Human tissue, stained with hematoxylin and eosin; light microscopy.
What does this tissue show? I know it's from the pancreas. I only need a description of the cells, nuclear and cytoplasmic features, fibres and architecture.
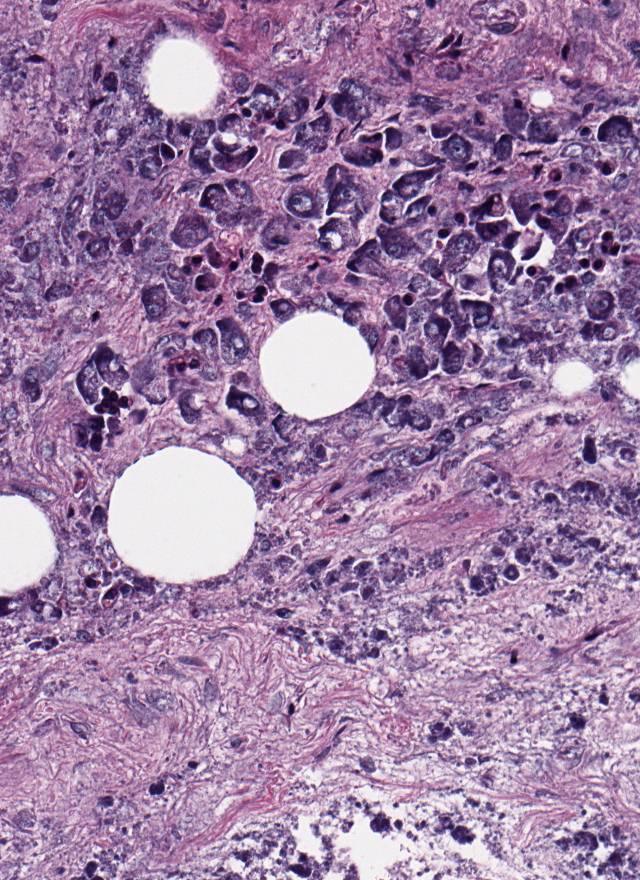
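Cells: crowded, with large, dark-staining nuclei varying markedly in size and shape. Fat-cell spaces: several, round and empty, the largest in left and central parts. Bottom edge: torn and loose, with scattered small dark debris fragments.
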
